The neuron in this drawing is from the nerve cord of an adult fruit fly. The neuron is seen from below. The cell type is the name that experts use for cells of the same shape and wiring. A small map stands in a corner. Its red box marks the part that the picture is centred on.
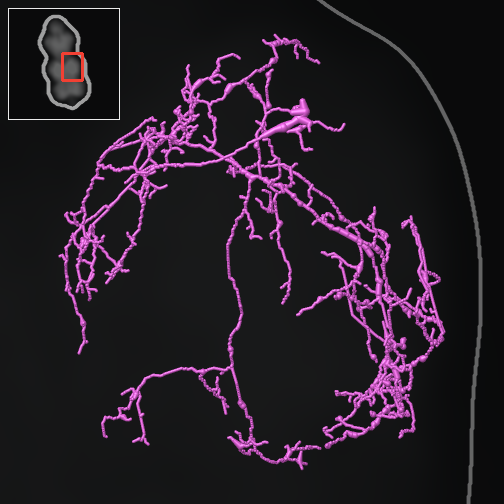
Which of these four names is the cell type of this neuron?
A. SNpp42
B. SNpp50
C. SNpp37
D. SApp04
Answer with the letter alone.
B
